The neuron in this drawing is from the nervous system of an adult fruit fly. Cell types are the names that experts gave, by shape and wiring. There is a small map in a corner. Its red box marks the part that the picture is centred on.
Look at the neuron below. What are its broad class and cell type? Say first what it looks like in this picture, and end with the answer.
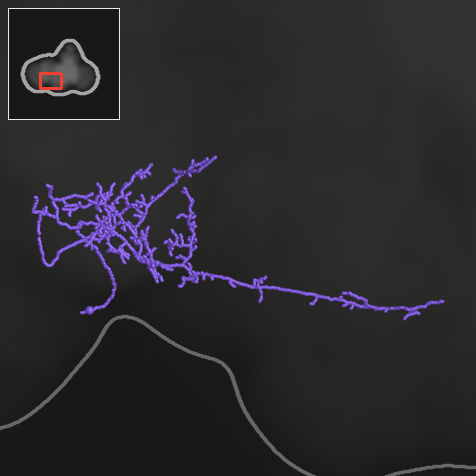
Dozens of branch ends can be seen. As drawn here it is more than twice as wide as it is tall. It is a central-brain intrinsic neuron. Its cell type is AVLP611.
